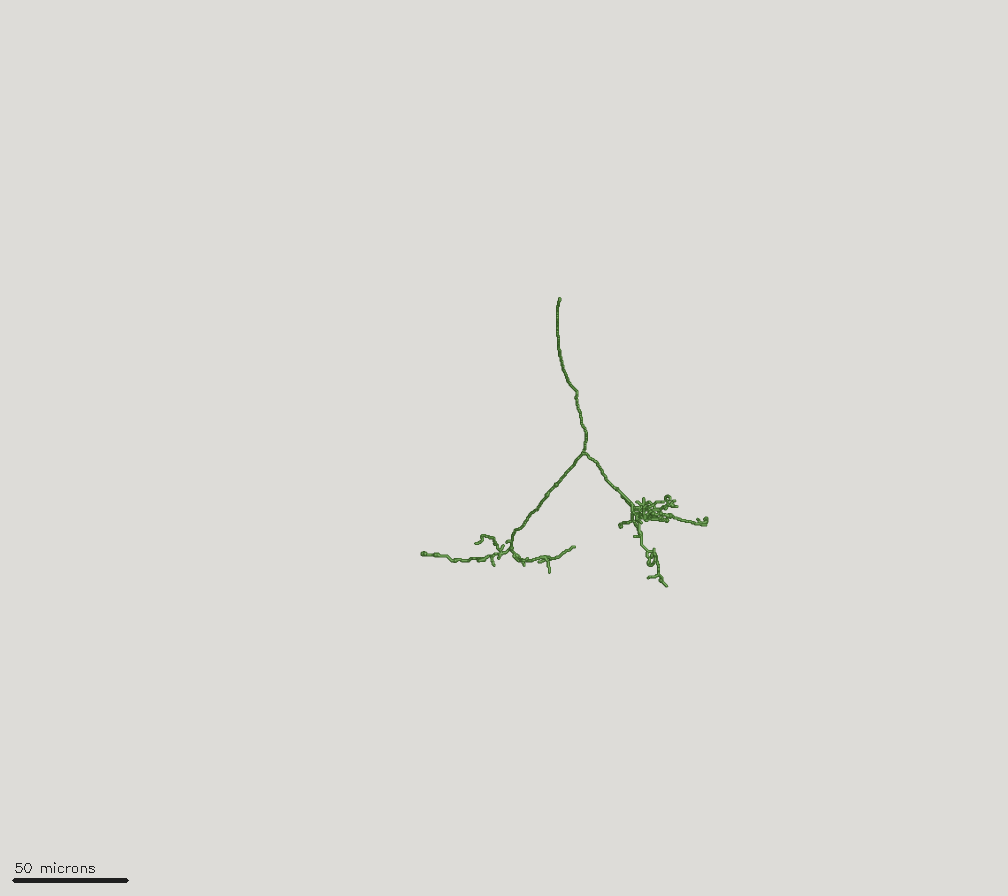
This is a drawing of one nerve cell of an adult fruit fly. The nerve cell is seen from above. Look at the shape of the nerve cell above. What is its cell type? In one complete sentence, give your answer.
It is the cell type CB2259 to which this neuron belongs.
